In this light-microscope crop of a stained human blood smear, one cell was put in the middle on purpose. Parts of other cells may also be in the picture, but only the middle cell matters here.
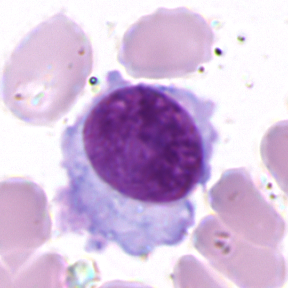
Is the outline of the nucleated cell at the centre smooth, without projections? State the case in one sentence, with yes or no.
No, along its edge the cell is rough, not smooth.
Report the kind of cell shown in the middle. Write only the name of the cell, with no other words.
plasma cell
